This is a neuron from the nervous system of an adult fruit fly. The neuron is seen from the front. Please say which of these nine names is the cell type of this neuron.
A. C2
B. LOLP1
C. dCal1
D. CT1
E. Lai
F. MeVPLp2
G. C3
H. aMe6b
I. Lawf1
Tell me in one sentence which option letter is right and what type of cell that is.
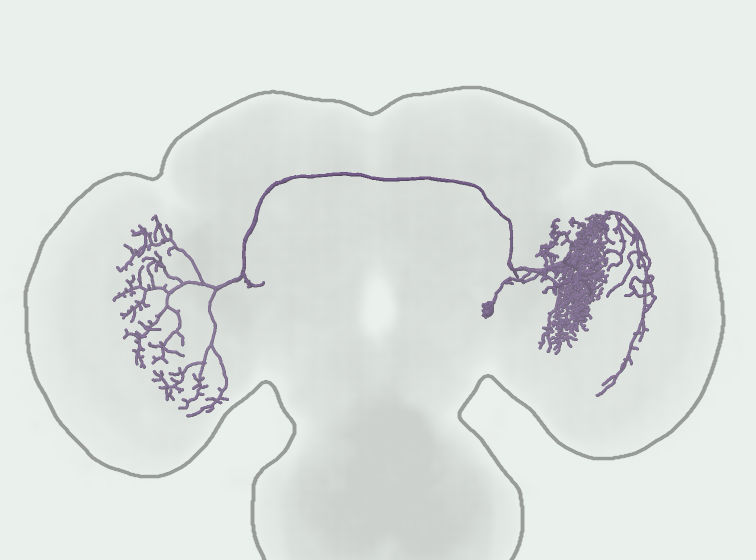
Given as option C, dCal1 is the cell type for the neuron.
